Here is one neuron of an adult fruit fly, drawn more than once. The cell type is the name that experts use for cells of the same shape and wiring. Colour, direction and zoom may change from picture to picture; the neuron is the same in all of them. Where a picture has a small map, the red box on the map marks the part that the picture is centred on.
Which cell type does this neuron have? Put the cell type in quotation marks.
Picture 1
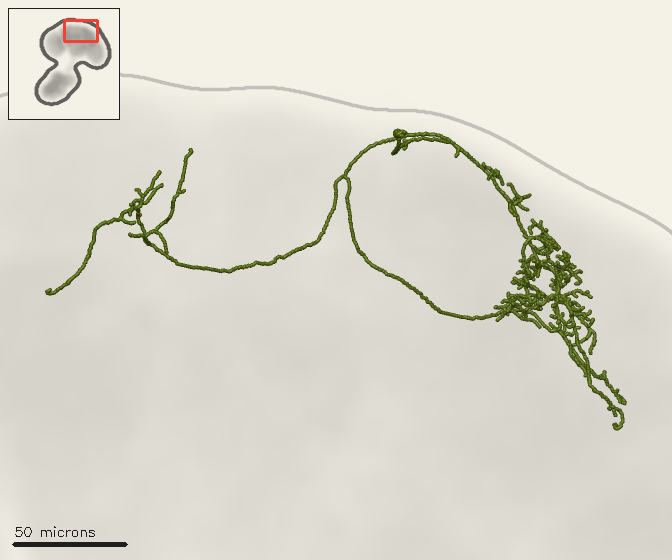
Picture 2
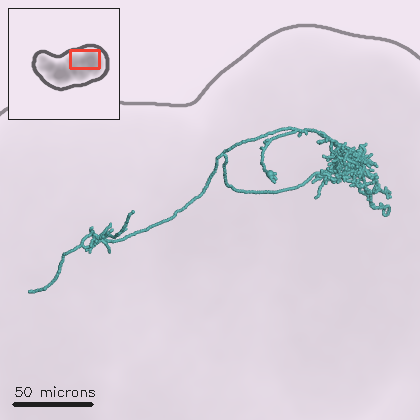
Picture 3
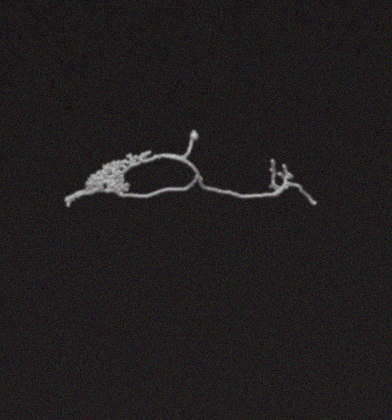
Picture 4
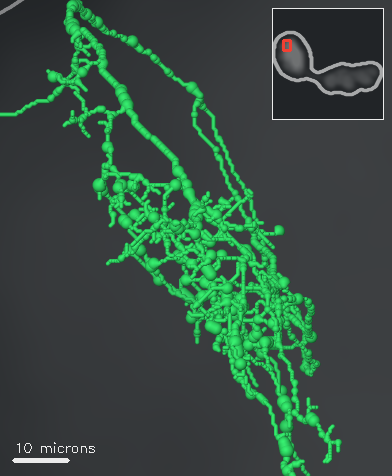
"SIP103m"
